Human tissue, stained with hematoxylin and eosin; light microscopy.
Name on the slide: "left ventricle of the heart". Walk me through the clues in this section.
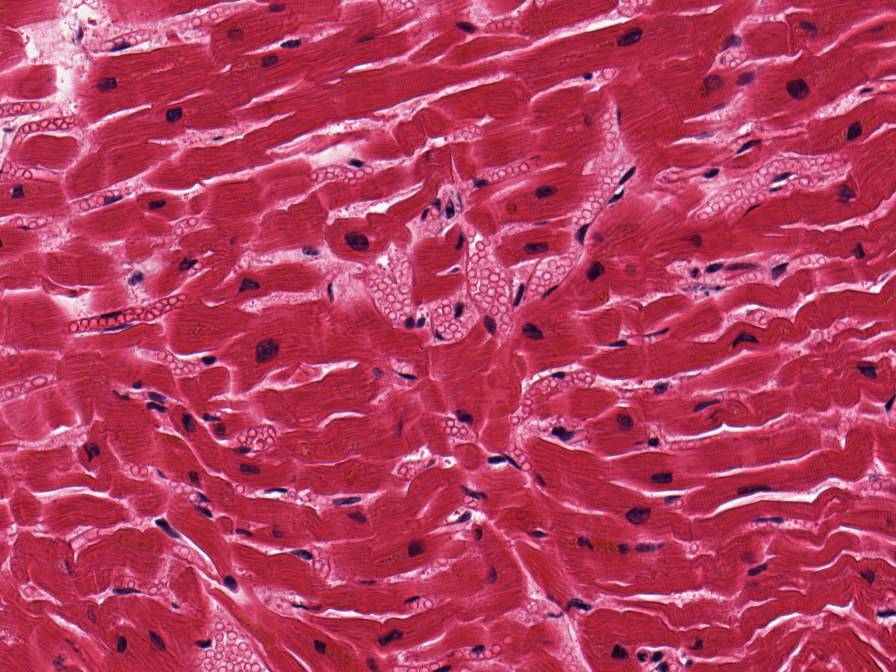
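Against the left ventricle of the heart, the first point is the fibre pattern: fibres branch and join neighbours in an interconnected network.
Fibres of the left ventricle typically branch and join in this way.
Second, the deep pink cytoplasm shows faint cross-striations.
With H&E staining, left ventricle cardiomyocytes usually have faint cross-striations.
Both points agree with the name. Third, capillaries between the fibres are packed with red blood cells, visible as pale ring-shaped outlines, most of all in the centre. Fourth, only scant delicate connective tissue with elongated dark interstitial nuclei lies between the fibres.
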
